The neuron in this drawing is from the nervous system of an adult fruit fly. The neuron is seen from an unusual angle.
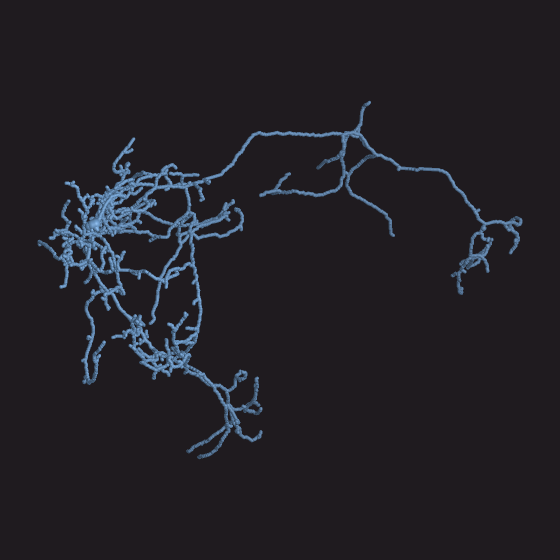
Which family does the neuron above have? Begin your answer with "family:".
family: hemilineage VLPd1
